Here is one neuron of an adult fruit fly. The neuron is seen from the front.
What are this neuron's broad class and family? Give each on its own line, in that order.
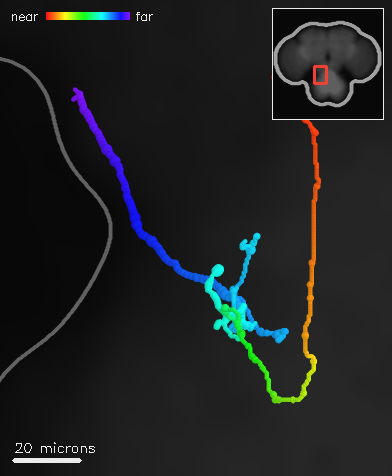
sensory neuron ascending to the brain
class mechanosensory proprioceptive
